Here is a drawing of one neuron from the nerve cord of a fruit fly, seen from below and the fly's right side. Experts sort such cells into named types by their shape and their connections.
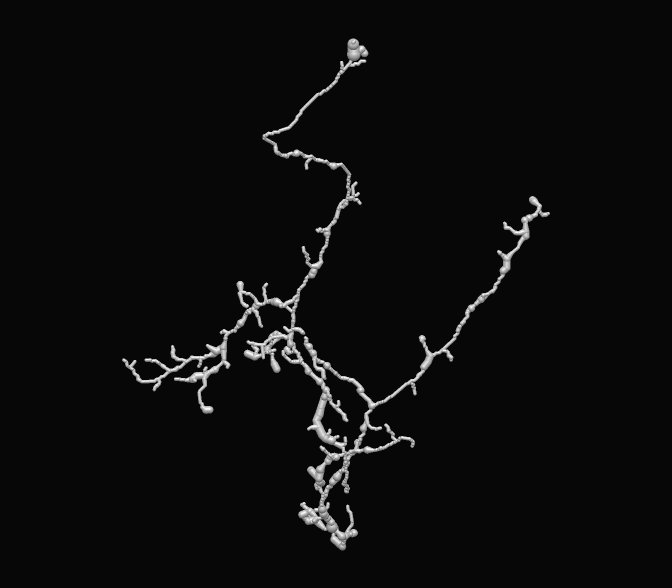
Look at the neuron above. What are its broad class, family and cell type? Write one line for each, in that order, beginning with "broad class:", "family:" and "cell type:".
broad class: nerve-cord intrinsic neuron
family: hemilineage 14A
cell type: IN14A038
